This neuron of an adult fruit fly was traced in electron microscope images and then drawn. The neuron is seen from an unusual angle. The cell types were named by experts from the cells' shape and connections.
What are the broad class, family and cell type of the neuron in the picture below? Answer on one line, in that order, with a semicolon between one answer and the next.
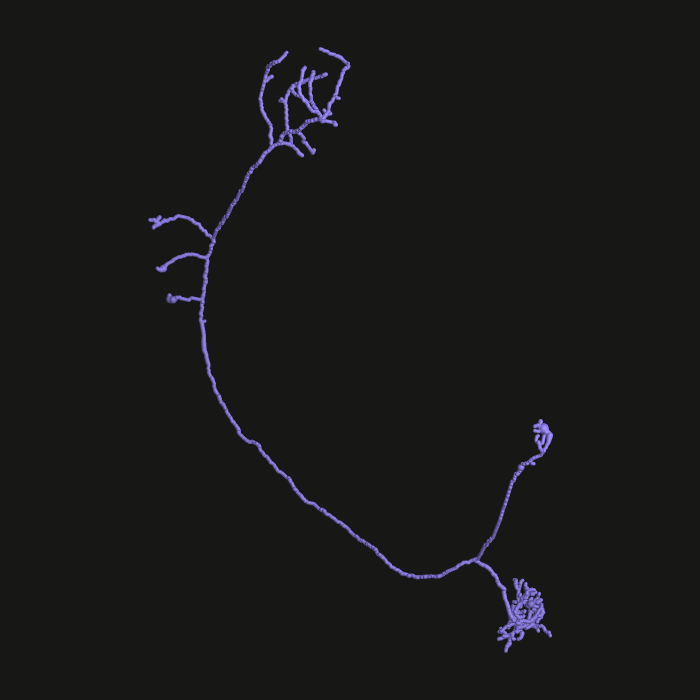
central-brain intrinsic neuron; hemilineage ALl1_ventral; DM5_lPN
